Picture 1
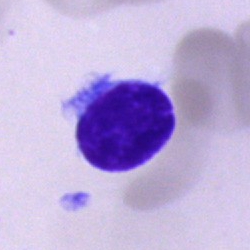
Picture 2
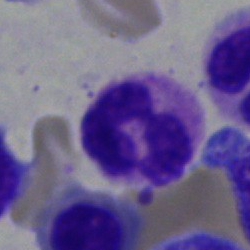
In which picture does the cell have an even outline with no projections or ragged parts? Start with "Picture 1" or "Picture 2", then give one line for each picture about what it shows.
Picture 2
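What picture 1 shows: The cytoplasmic tag at the upper left has a ragged, frayed edge.
What picture 2 shows: The cell has a roughly round, smooth outline.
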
